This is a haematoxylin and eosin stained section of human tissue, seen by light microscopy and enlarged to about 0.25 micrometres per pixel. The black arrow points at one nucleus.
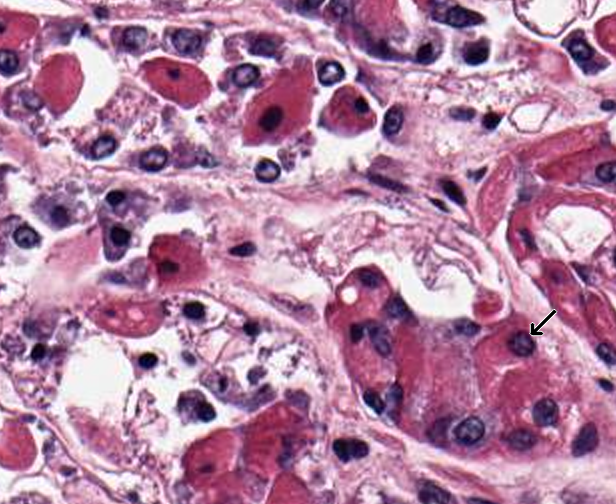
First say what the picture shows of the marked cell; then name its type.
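The nucleus is round and stains dark, about the same size as the nuclei of the neighbouring cells. The cytoplasm is plentiful and stains a strong pink-red, with a slightly grainy look. The cell lies packed side by side with a group of similar pink cells that have round dark nuclei. Type of cell: parietal cell.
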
